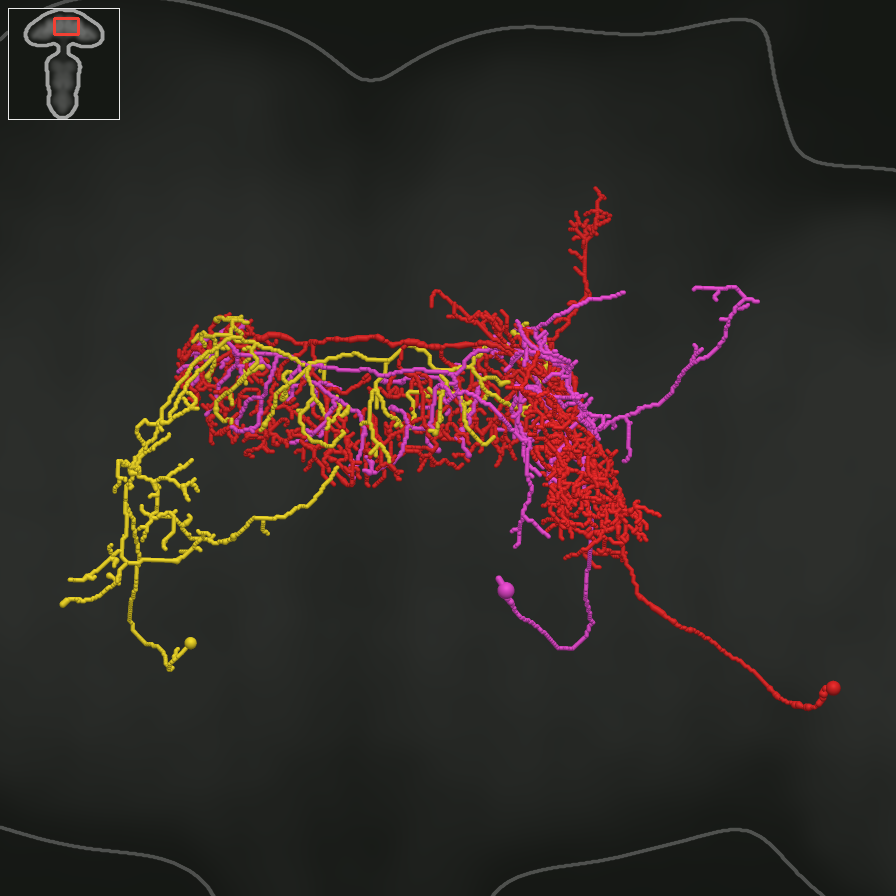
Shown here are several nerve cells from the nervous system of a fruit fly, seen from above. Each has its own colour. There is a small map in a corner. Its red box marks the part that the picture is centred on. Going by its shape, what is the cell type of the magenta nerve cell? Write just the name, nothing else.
FB6Y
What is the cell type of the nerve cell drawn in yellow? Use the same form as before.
FB7C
